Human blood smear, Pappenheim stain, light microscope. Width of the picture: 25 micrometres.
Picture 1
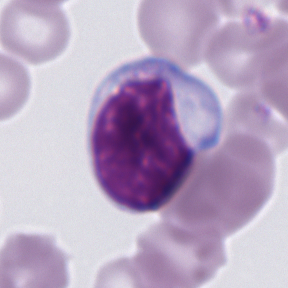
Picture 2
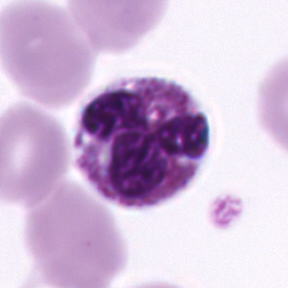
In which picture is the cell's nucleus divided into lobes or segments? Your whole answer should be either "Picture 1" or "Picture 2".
Picture 2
